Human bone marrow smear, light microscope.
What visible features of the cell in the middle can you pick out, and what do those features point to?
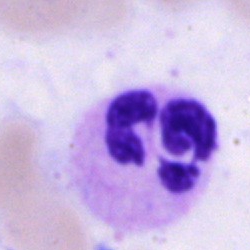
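See how the nucleus breaks up into several separate lobes instead of staying one mass? The lobe on the right curls like a hook around a small pale space. In every lobe the chromatin is dense and dark purple, and there's plenty of pale pink-lilac cytoplasm around them. That's a segmented neutrophil.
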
